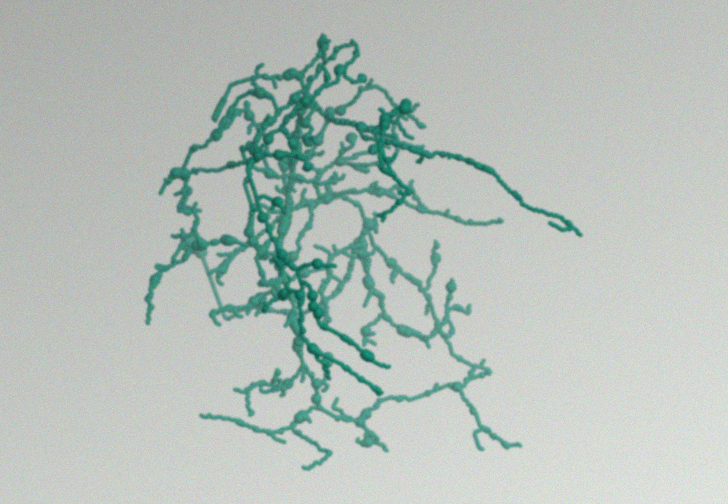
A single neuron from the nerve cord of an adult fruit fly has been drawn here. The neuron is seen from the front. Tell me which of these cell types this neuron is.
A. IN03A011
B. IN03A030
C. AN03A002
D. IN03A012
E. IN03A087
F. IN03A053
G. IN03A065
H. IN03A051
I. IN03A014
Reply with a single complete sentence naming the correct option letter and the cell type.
In option G is IN03A065, which is the cell type of the neuron.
